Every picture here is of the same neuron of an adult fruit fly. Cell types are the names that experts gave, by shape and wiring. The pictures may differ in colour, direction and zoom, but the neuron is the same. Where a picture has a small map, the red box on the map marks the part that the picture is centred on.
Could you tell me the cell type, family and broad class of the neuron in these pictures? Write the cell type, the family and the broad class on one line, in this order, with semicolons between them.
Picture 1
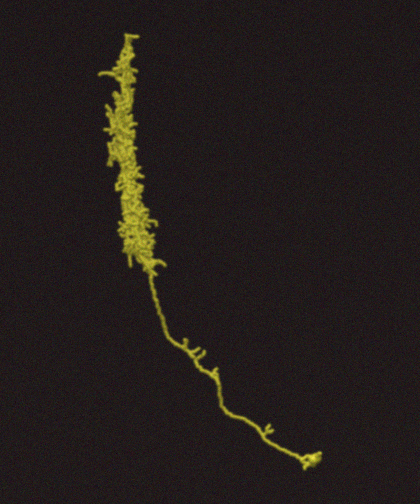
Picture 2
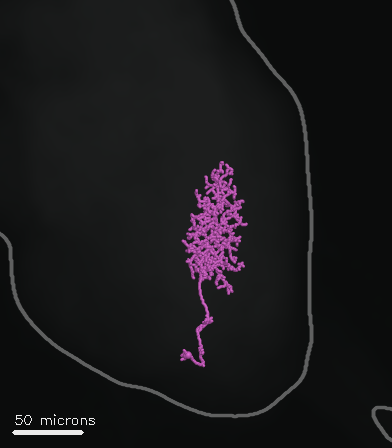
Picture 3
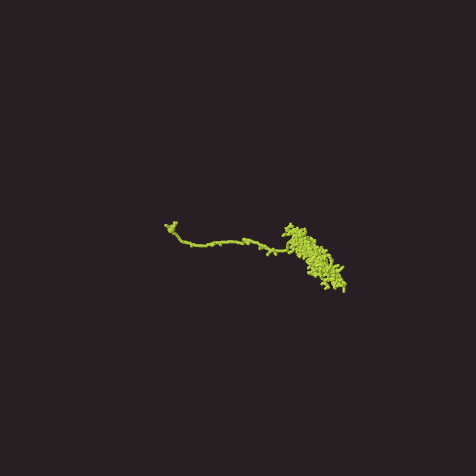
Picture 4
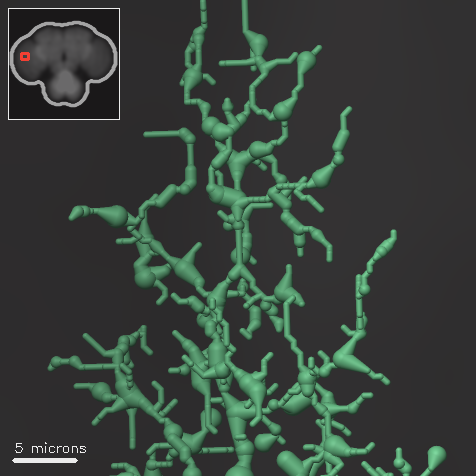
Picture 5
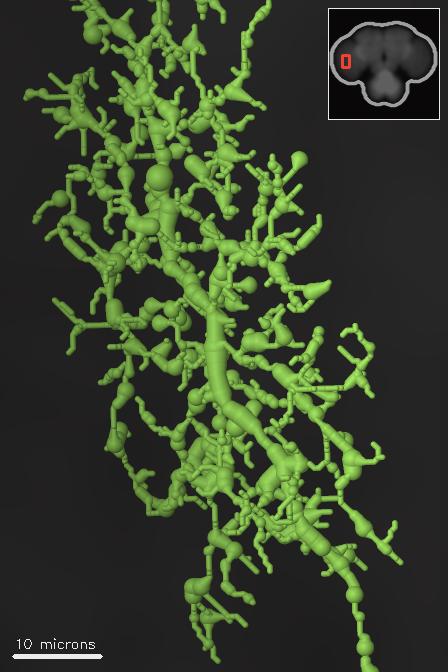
Pm9; Pm; optic-lobe intrinsic neuron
